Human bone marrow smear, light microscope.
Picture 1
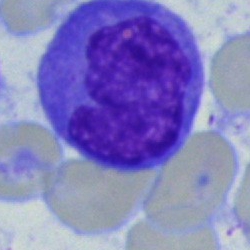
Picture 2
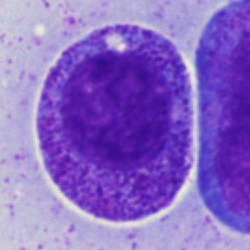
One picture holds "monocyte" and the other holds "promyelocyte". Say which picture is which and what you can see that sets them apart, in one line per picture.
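Picture 1: monocyte. No granules are seen in the cytoplasm.
Picture 2: promyelocyte. The cytoplasm is packed with numerous reddish-purple granules.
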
